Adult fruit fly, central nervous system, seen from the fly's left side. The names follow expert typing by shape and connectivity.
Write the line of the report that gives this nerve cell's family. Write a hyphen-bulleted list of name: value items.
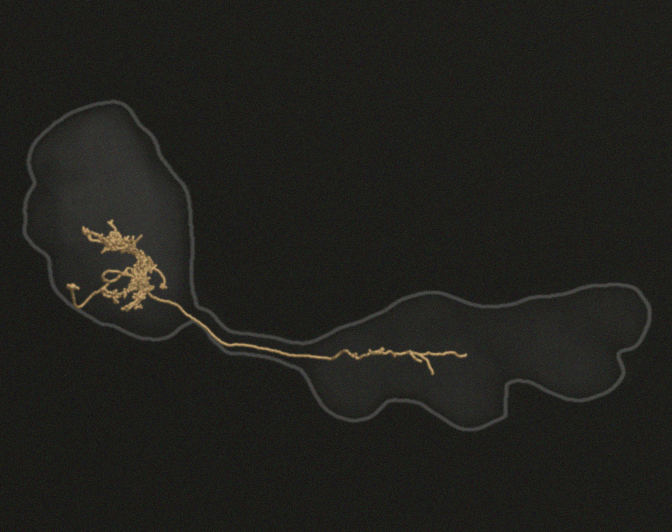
- family: hemilineage MD3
